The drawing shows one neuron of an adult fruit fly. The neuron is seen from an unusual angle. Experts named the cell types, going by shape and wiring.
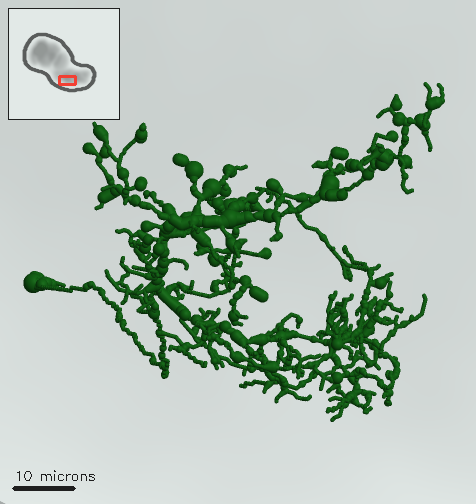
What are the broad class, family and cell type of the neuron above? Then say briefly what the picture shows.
It is a nerve-cord intrinsic neuron. The family is hemilineage 13B. It is of cell type IN13B039. The cell body is on the left of the picture. By the scale bar it is about 70 microns wide in this view. The picture shows dozens of branch ends.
